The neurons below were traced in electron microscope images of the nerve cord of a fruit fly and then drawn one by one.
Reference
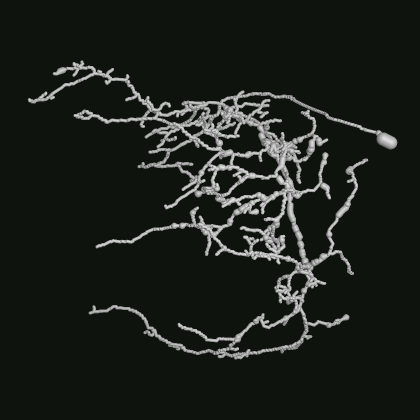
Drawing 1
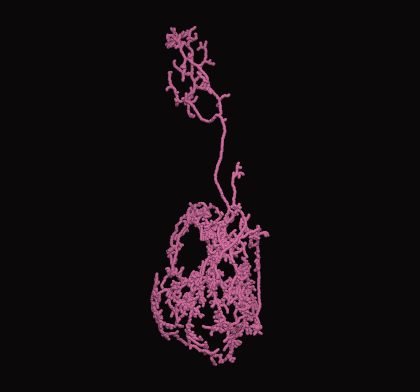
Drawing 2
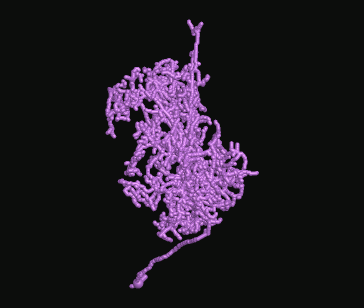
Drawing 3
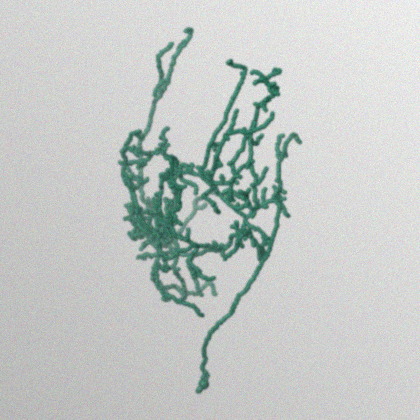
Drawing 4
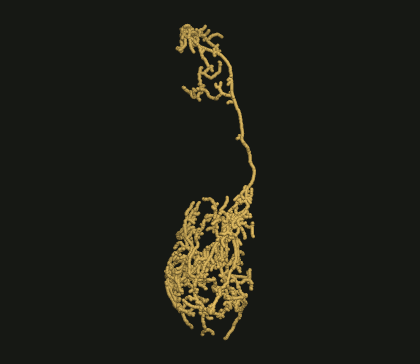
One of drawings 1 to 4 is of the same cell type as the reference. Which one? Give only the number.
3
